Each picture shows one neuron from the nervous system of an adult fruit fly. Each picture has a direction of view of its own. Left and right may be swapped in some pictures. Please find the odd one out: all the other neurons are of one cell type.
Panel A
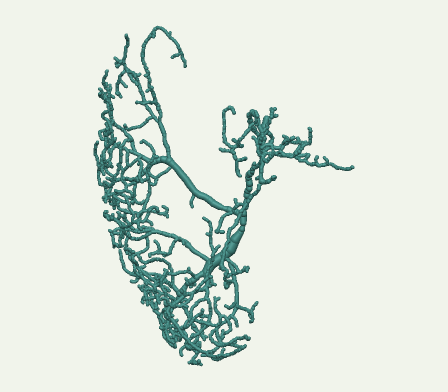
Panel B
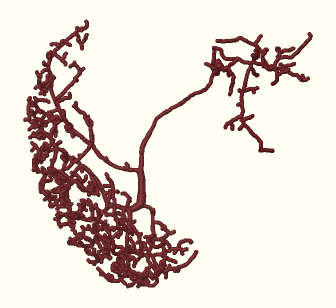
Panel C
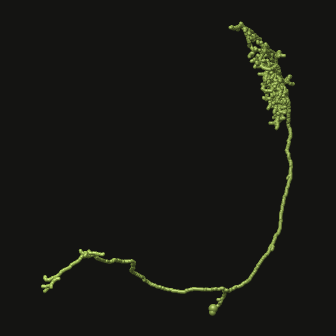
Panel C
